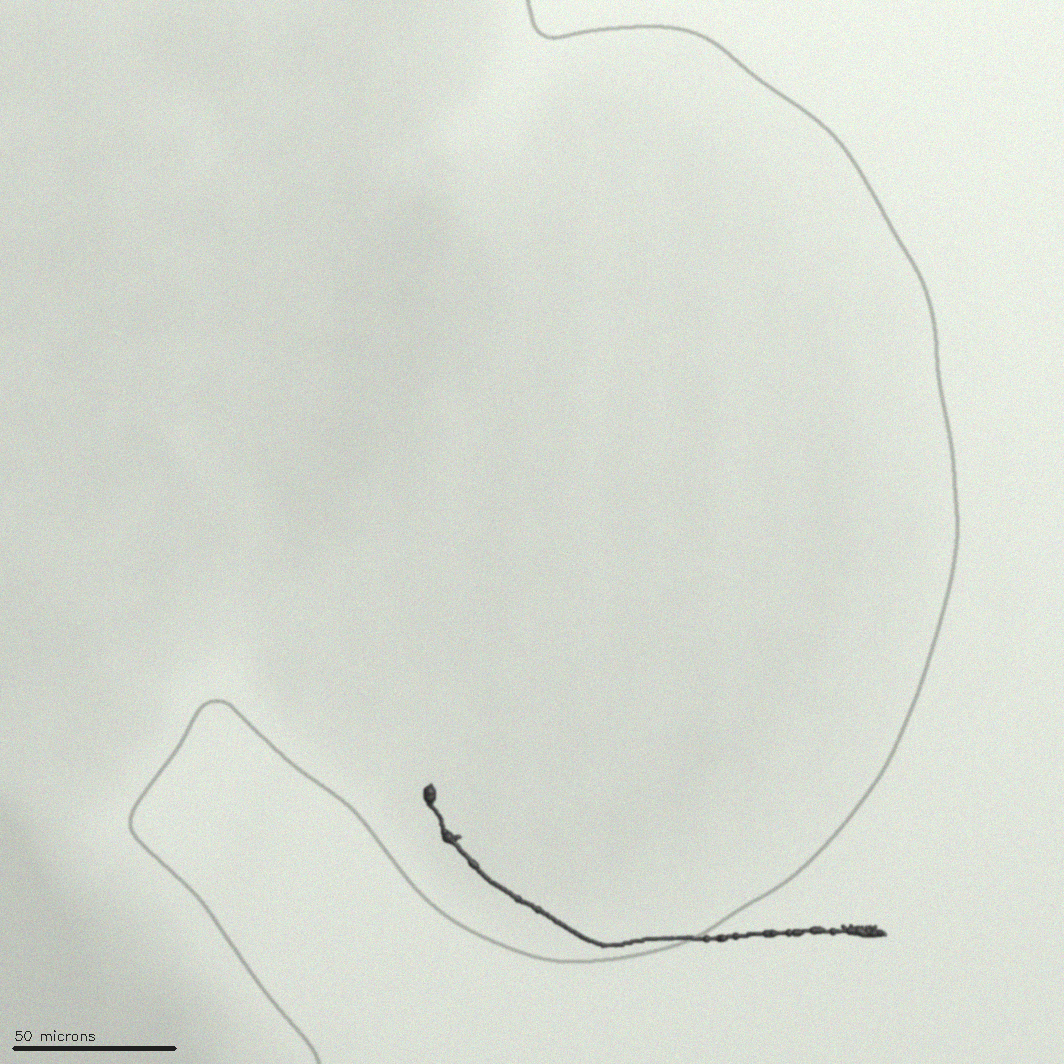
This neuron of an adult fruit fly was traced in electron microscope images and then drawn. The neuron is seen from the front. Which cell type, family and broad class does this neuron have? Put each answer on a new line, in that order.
L1
L
optic-lobe intrinsic neuron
